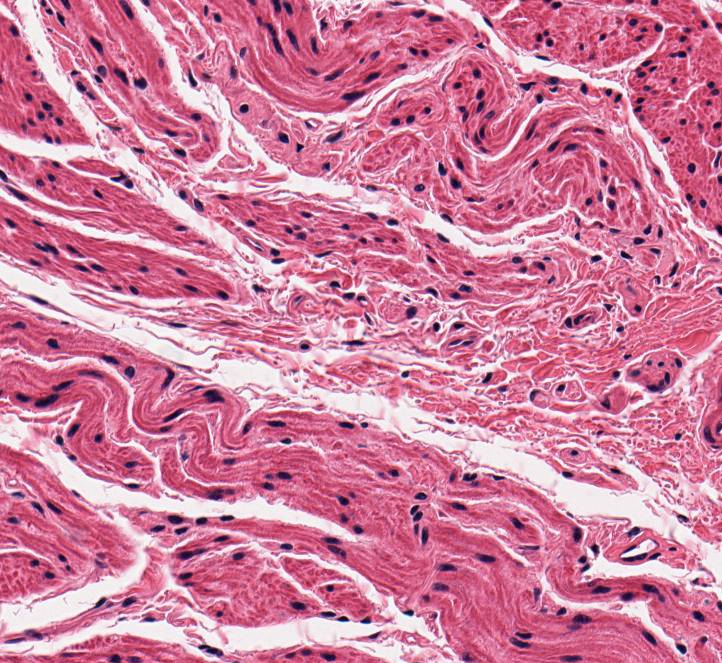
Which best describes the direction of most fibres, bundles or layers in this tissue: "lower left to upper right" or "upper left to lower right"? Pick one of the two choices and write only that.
Upper left to lower right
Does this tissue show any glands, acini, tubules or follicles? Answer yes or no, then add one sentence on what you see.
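No. No epithelium or glands are present anywhere in the field.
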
